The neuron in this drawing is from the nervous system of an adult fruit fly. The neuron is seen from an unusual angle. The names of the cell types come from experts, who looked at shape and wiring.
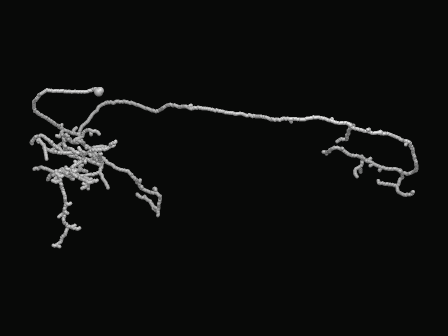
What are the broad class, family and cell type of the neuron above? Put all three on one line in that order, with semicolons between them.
nerve-cord intrinsic neuron; hemilineage 19B; IN19B089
